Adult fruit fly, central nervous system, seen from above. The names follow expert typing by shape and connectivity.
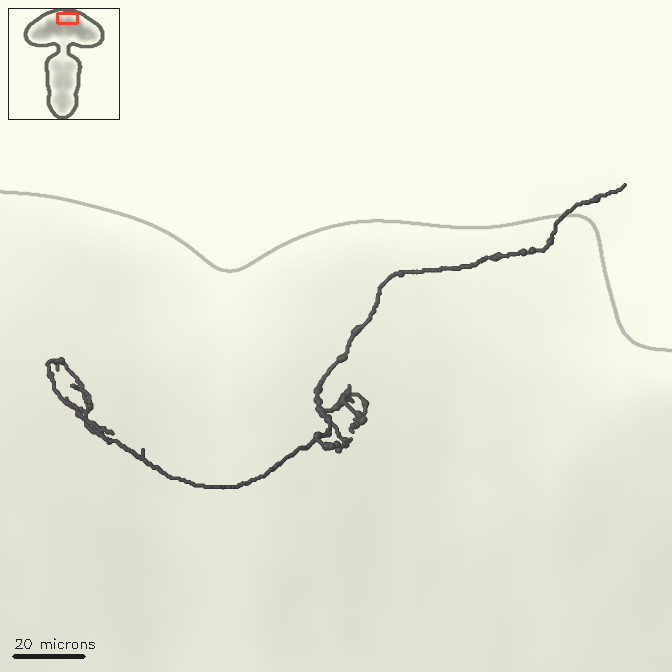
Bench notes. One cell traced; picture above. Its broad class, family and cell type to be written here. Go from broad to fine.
sensory neuron entering the brain; class olfactory; ORN_VM6v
